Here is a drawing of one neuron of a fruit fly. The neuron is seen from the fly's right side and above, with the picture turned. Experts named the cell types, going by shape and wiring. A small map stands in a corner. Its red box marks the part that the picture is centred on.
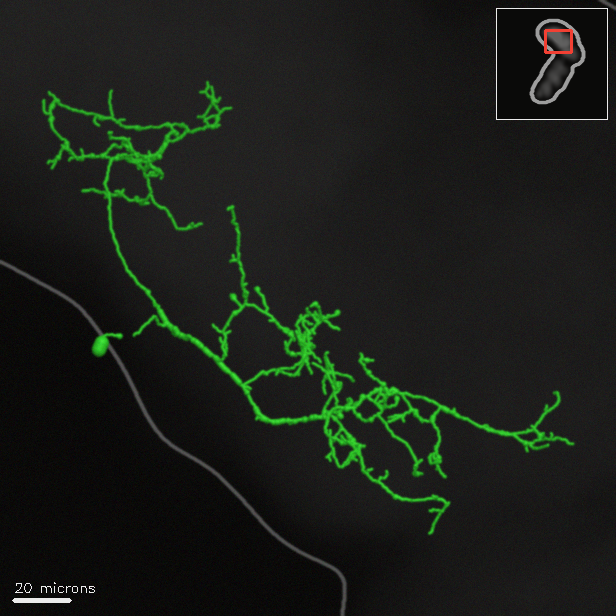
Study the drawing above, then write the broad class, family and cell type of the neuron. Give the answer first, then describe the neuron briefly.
It is a central-brain intrinsic neuron. Its family is hemilineage DM1_dorsal. It is of cell type PLP134. Its cell body lies on the left of the picture. By the scale bar it is about 190 microns wide in this view. Dozens of branch ends can be seen.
